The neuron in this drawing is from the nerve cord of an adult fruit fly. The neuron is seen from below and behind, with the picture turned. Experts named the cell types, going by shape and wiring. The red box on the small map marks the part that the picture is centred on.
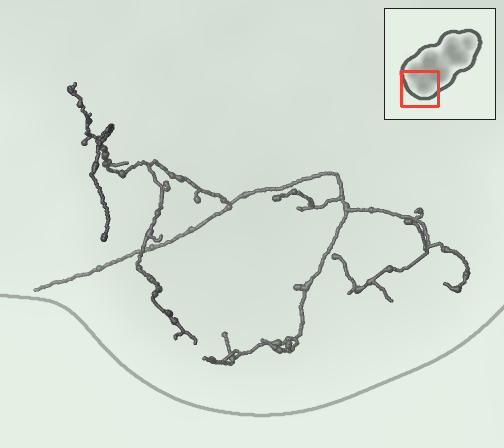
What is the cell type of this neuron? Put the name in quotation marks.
"DNge001"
